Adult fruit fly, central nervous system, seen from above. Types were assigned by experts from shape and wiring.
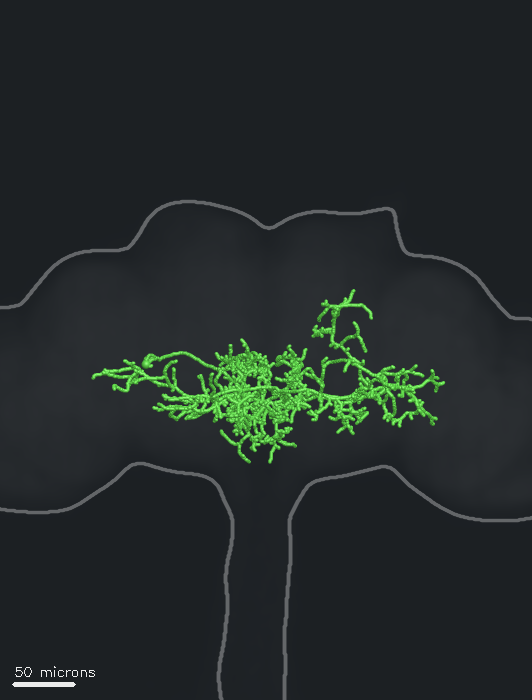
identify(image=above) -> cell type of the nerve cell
GNG661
